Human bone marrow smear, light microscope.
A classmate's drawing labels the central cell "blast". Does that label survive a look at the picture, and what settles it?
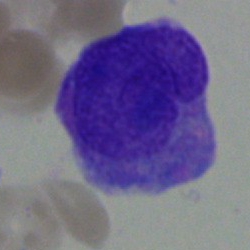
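Look at the chromatin first: it is finely granular and evenly spread, with no coarse dark clumps.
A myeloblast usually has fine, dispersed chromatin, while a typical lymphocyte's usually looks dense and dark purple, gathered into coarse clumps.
So that point goes with blast and against lymphocyte. Beyond that, the outline is irregular, with small blunt bulges along the edge, and the cytoplasm is a blue-violet colour. Pale red cells without nuclei lie beside it at the upper left and lower left. So yes, blast fits, and lymphocyte does not.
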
